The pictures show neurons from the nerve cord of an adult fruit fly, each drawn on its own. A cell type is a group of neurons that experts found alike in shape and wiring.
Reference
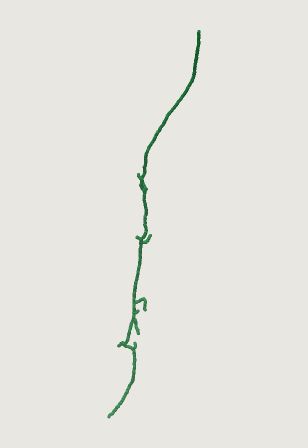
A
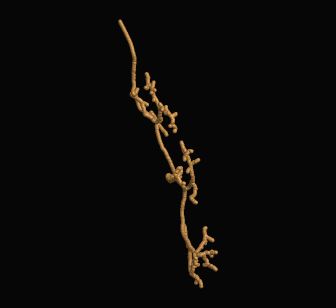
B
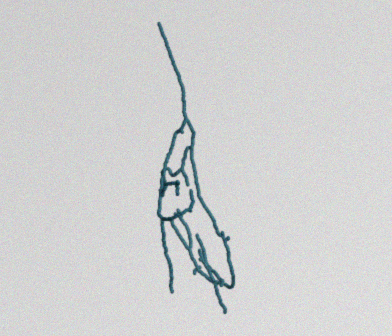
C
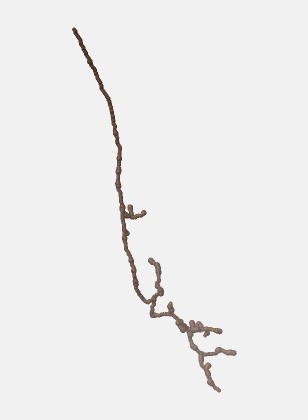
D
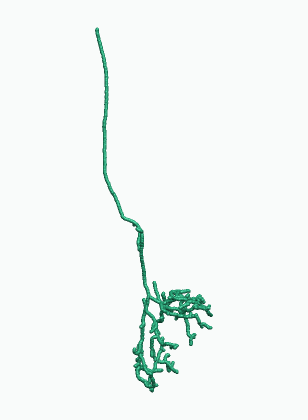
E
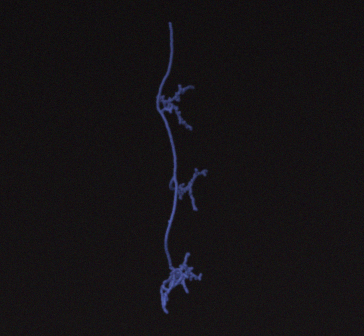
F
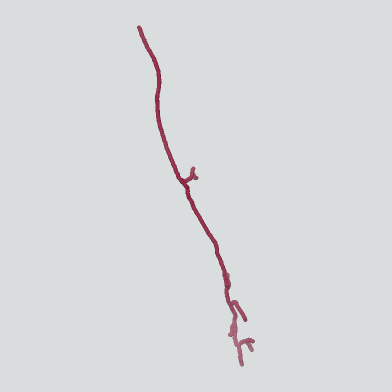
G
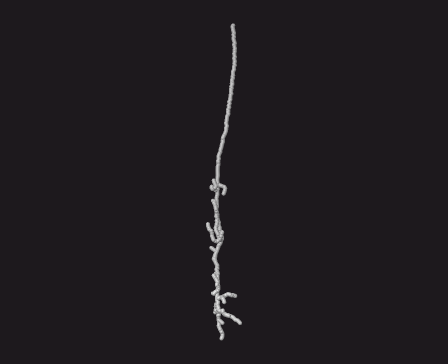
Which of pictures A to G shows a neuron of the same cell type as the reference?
F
